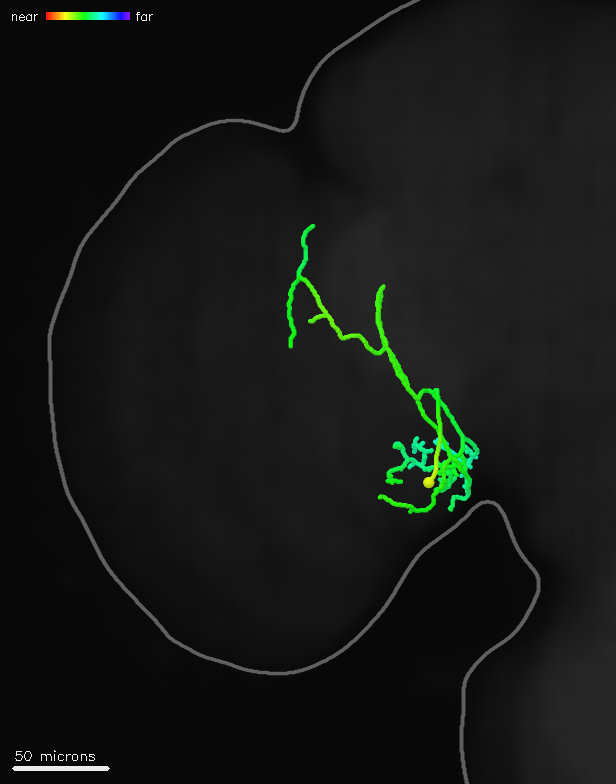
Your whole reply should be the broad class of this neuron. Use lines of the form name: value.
broad class: optic-lobe intrinsic neuron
